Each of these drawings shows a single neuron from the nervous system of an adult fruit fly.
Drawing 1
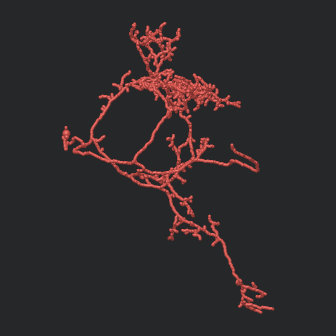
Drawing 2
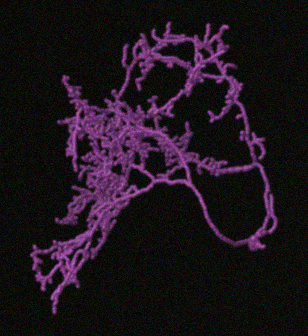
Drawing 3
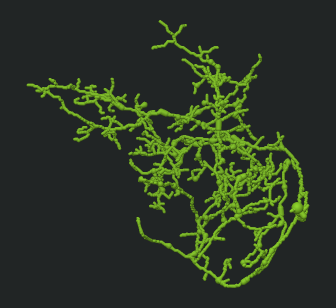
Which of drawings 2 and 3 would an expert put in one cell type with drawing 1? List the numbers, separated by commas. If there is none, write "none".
2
